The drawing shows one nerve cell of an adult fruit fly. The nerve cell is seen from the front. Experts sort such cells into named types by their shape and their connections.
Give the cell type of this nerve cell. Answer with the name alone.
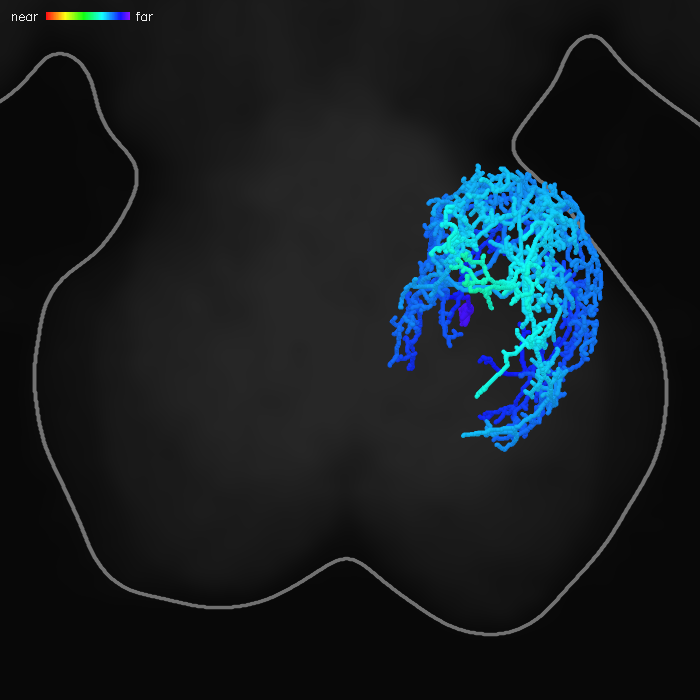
IN21A017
